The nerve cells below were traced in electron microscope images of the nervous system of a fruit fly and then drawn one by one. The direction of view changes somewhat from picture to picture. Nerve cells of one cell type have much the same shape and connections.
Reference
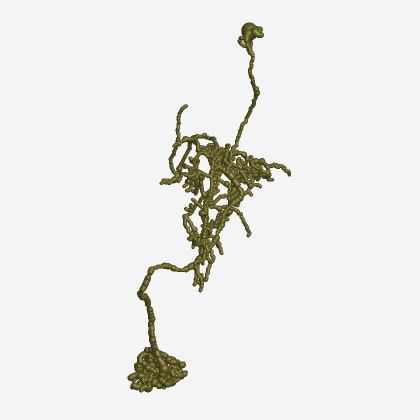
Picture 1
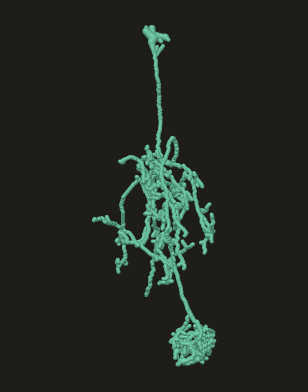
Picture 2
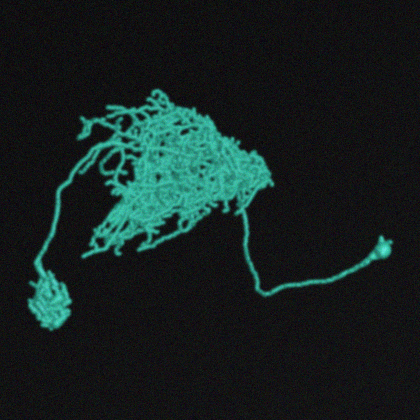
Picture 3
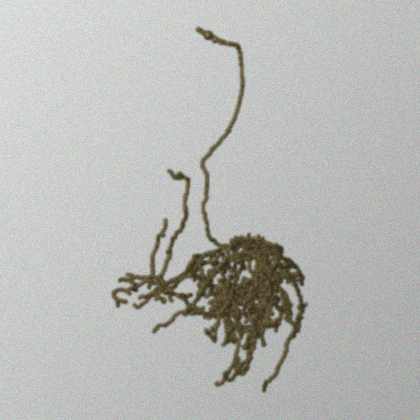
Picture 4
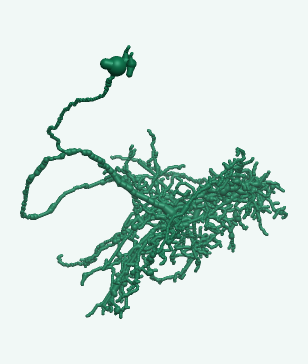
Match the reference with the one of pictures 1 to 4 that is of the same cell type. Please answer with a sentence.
The nerve cell in picture 1 is of the same cell type.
